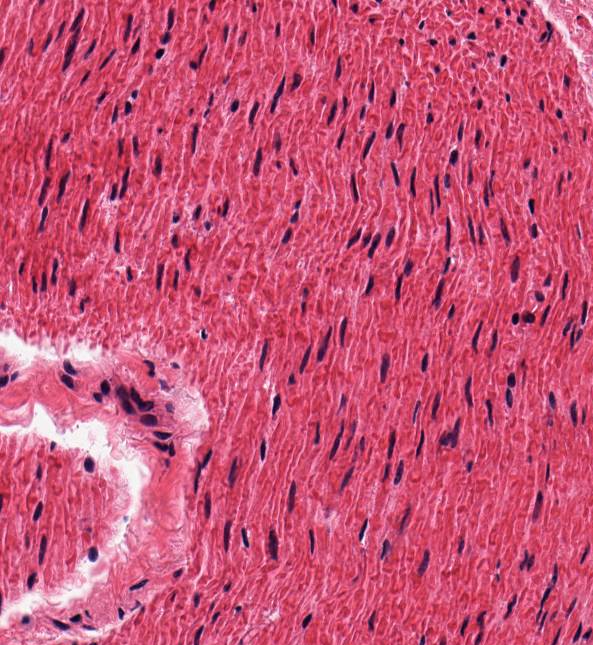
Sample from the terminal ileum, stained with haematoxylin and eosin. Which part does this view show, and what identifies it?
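Smooth muscle is what this field shows. First, arrangement: nearly the whole field is a dense sheet of spindle-shaped cells packed side by side in parallel. Second, nuclei: elongated and rod-shaped, lying along the long axis of the cells. Third, cytoplasm: stained deep pink. Fourth, striations: none can be seen in the cells.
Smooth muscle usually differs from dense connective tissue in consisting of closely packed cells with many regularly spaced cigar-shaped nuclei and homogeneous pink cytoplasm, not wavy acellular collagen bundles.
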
